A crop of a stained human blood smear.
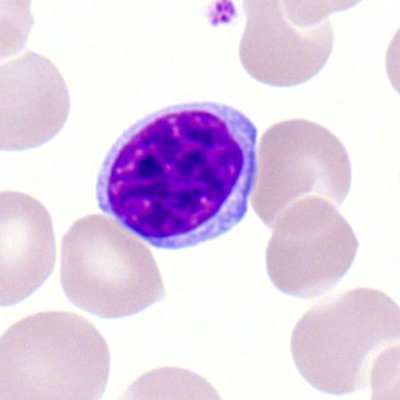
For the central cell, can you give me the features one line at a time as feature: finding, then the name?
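Outline: round, smooth
Nucleus: fills most of cell
Cytoplasm: pale blue, vacuoles absent
Cell: lymphocyte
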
